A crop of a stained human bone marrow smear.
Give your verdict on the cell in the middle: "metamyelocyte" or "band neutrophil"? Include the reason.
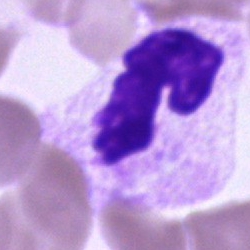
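This cell is a band neutrophil. Its chromatin is dense and stains dark purple, and no nucleoli are visible in the nucleus. The cytoplasm is abundant and pale lilac, holding fine, faint violet granules.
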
